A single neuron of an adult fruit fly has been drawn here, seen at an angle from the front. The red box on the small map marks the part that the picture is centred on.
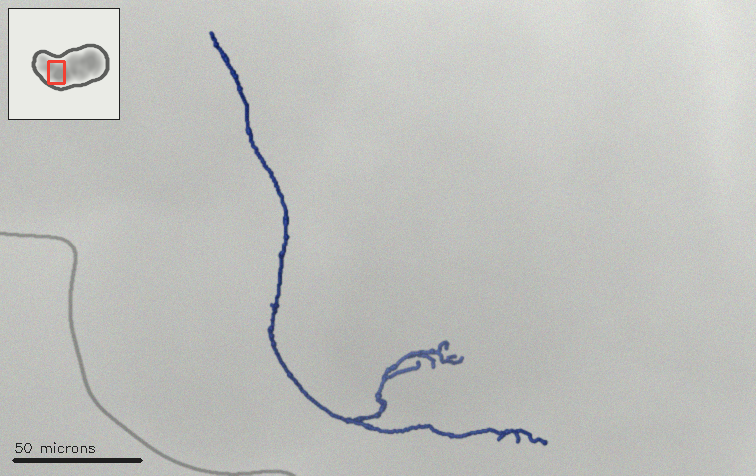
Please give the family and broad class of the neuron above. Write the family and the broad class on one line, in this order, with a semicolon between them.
class mechanosensory tactile; sensory neuron entering the nerve cord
